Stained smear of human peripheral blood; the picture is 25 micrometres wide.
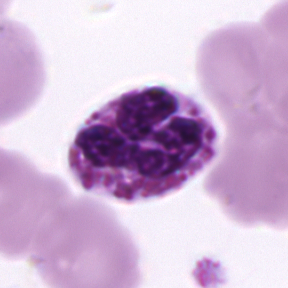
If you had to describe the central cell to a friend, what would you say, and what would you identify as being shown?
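The cell measures about 13 by 10 micrometres. Its chromatin is dark purple and coarsely clumped. In the cytoplasm you can see coarse reddish-purple granules, with pale pink cytoplasm between them. Notice that they crowd most densely along the lower edge of the cell. This is an eosinophil.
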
